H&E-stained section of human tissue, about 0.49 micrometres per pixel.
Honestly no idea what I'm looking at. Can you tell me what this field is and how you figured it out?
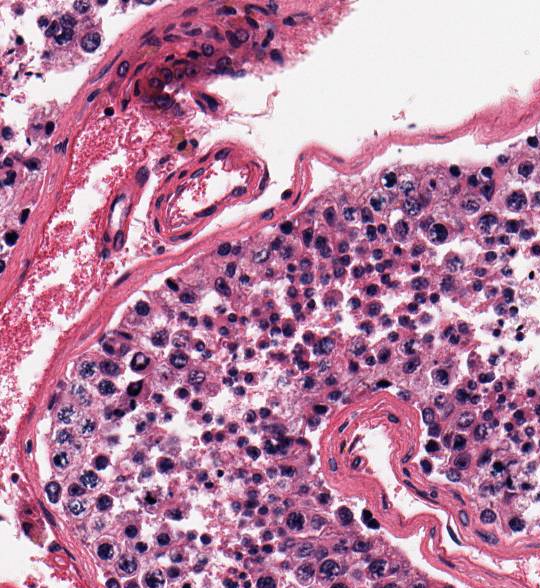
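This is a seminiferous tubule. A dense mass of round cells fills the lower right two-thirds, edged upper left by a thin wavy pink band. Smaller cells with dark round nuclei are scattered among larger ones.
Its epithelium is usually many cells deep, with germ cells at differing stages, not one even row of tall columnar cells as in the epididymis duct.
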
